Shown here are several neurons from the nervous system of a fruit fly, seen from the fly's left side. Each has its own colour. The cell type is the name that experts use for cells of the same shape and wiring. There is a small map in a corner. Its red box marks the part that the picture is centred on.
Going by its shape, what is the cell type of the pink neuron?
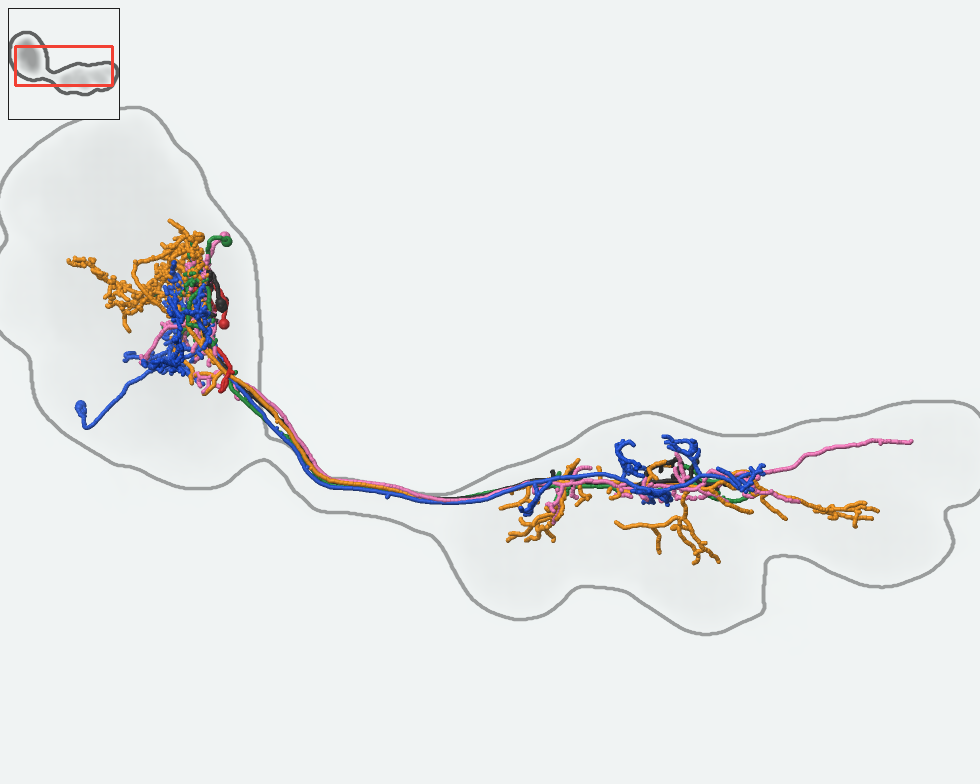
DNp21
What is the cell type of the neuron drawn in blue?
DNge107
